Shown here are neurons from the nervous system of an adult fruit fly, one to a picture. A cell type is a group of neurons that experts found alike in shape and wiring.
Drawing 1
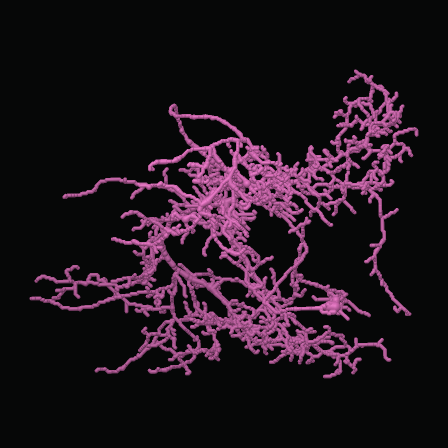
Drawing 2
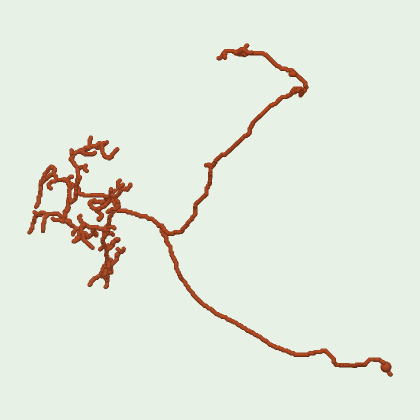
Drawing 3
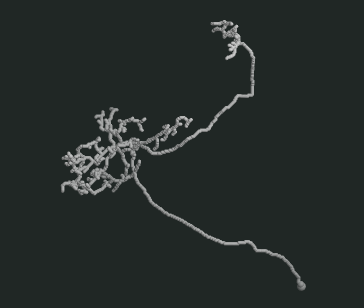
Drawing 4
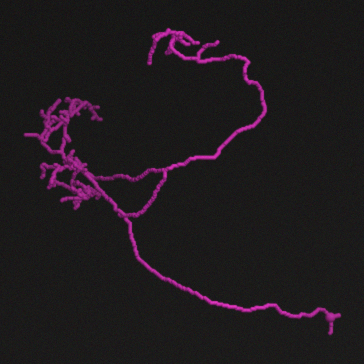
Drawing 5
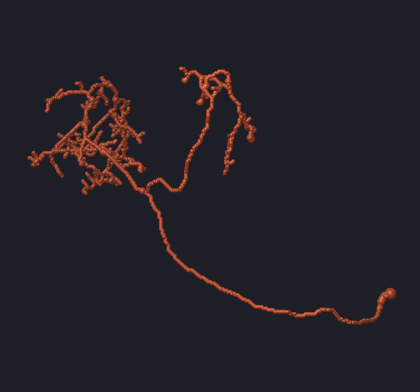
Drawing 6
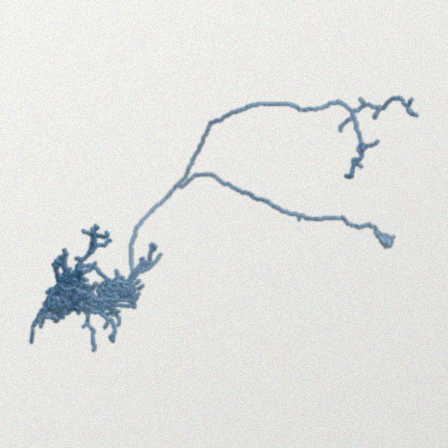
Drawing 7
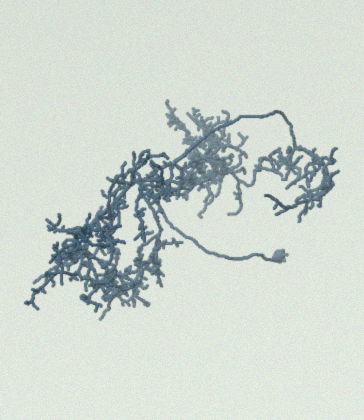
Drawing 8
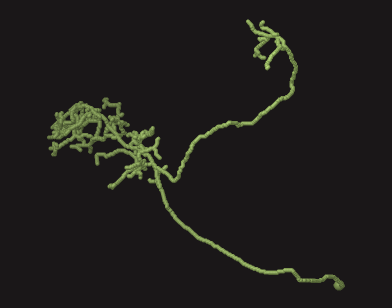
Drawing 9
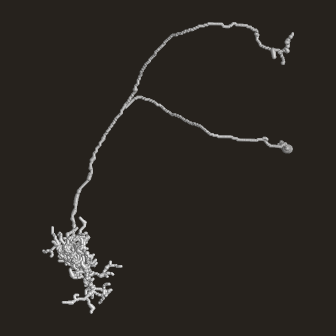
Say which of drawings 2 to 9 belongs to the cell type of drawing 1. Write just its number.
7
